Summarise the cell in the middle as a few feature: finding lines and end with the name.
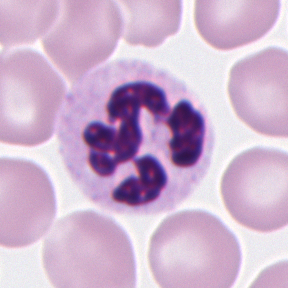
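Outline: round and smooth, no surface projections
Nucleus: several separate lobes set in a ring around the cell's centre
Nucleoli: none visible
Granules: only fine, faint lilac ones, none coarse and orange
Name: segmented neutrophil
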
